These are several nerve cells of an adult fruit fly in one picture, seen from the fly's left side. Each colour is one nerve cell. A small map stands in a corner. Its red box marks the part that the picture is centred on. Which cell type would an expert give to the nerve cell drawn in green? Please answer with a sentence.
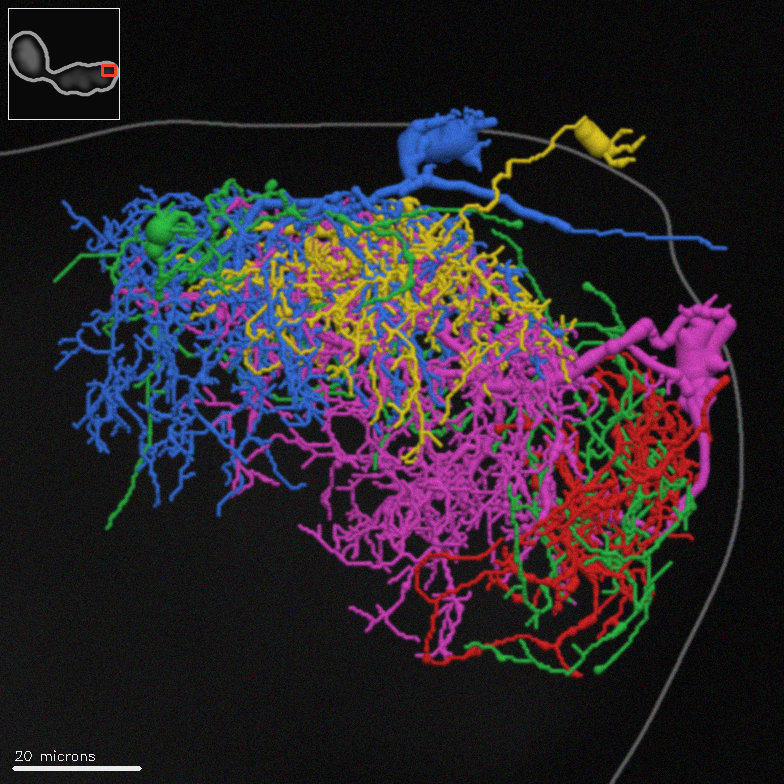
The cell type is INXXX386.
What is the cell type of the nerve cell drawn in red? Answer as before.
The cell type is INXXX409.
